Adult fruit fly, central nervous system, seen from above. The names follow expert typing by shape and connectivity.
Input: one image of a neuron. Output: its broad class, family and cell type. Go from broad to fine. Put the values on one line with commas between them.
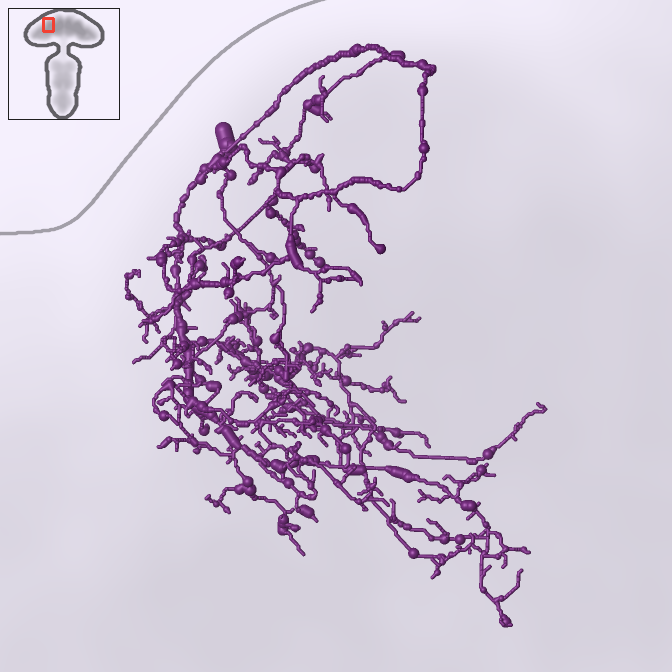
central-brain intrinsic neuron, hemilineage VLPa1_lateral, AVLP311_a1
